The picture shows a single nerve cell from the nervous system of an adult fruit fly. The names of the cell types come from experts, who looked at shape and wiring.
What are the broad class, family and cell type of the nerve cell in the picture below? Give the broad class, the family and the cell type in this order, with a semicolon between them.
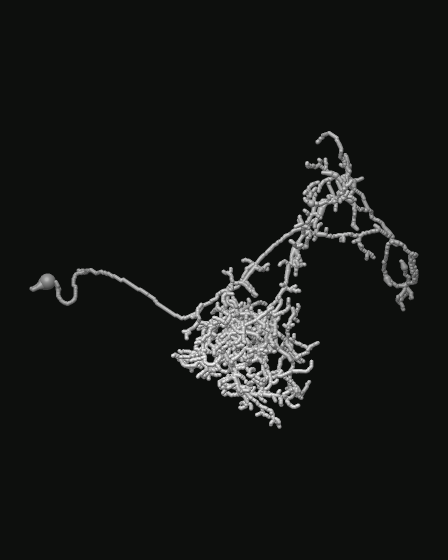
nerve-cord intrinsic neuron; hemilineage 09A; IN09A016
